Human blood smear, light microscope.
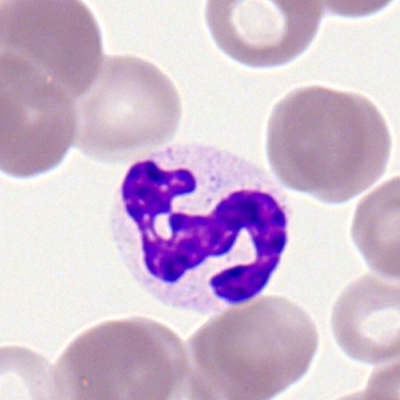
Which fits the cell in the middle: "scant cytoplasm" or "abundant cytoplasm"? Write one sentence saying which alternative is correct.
Its cytoplasm is plentiful around the nucleus.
